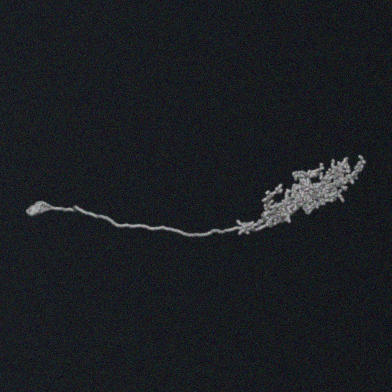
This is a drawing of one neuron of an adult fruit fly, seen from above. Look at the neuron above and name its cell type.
Cm11a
